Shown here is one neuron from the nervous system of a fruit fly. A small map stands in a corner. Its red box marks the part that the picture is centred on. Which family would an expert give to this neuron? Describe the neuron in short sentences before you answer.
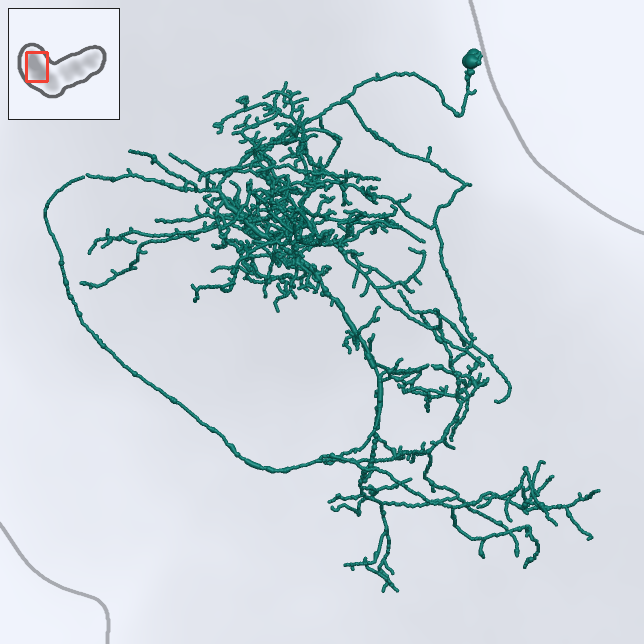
The picture shows more than a hundred branch ends. In this view it is about as wide as it is tall. It is a central-brain intrinsic neuron. Its family is hemilineage DM6_central2.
